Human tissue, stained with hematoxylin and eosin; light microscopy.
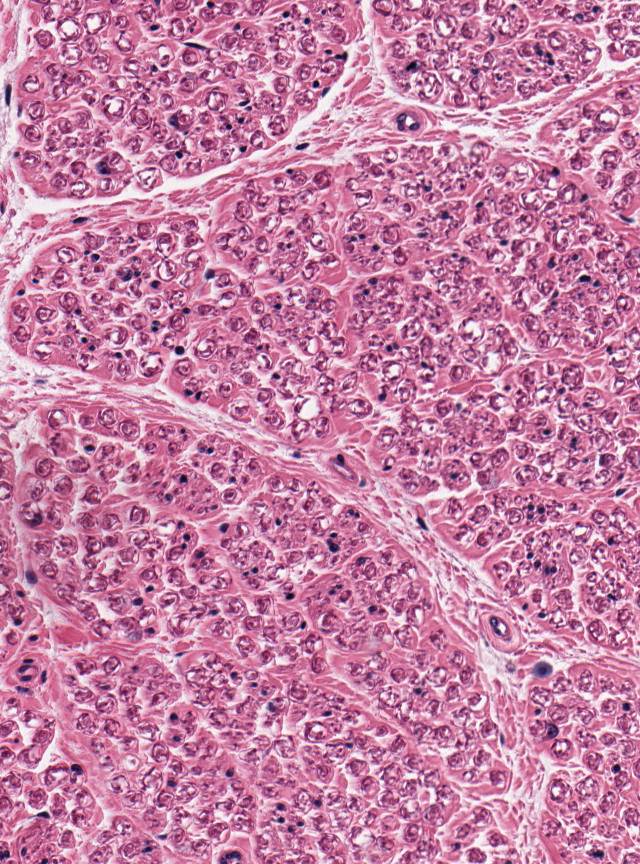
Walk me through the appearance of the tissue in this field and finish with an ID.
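Several large rounded compartments, separated by thin pale fibrous septa, make up the tissue. Within them the fibres are cut transversely and appear as many small round profiles, most showing a pale ring around a small central pink dot. Small dark nuclei are scattered sparsely between these profiles. This is tibial nerve.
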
